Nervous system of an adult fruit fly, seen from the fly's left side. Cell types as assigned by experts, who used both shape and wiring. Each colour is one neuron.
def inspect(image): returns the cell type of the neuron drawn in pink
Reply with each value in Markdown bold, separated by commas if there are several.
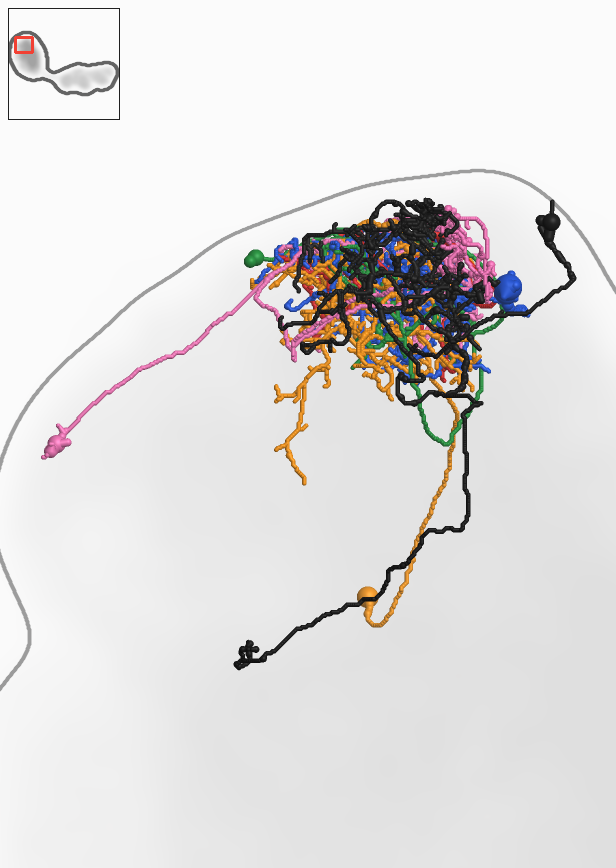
**SMP095**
